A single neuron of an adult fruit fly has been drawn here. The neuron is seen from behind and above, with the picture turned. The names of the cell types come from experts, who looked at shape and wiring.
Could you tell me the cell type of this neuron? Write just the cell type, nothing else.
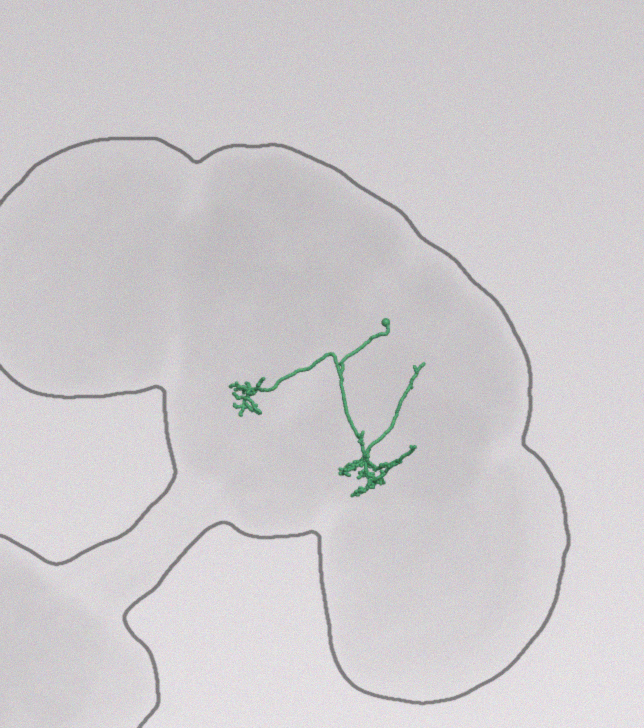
WED084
